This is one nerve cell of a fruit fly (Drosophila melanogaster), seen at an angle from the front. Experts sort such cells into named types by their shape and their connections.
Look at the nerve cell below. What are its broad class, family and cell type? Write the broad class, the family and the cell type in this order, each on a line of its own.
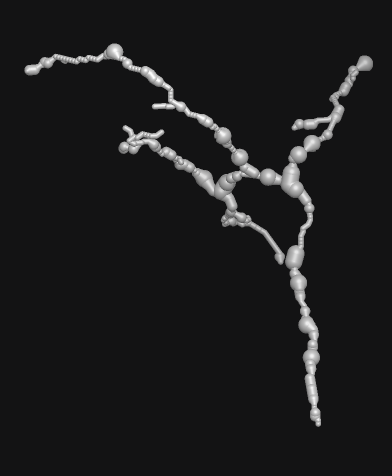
sensory neuron entering the brain
class mechanosensory
BM_Vib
